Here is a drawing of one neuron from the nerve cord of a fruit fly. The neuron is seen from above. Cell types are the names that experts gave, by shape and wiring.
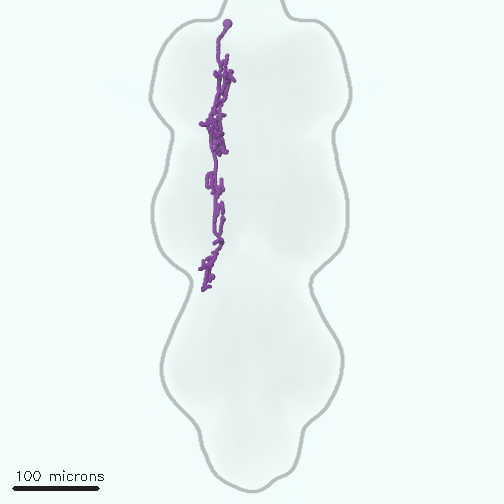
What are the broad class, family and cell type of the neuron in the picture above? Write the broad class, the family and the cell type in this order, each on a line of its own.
nerve-cord intrinsic neuron
hemilineage 16B
IN16B046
